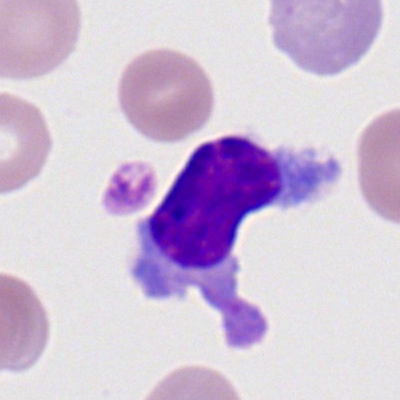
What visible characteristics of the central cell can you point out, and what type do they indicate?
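The outline of this cell is irregular, its cytoplasmic edges ragged and frayed. Its nuclear chromatin stains deep purple and appears dense. Rather than forming an even rim, the cytoplasm lies mainly at the upper right and lower left of the nucleus. From the lower edge of the cell, a tail-like strand of cytoplasm extends downward. The cell is a lymphocyte.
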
